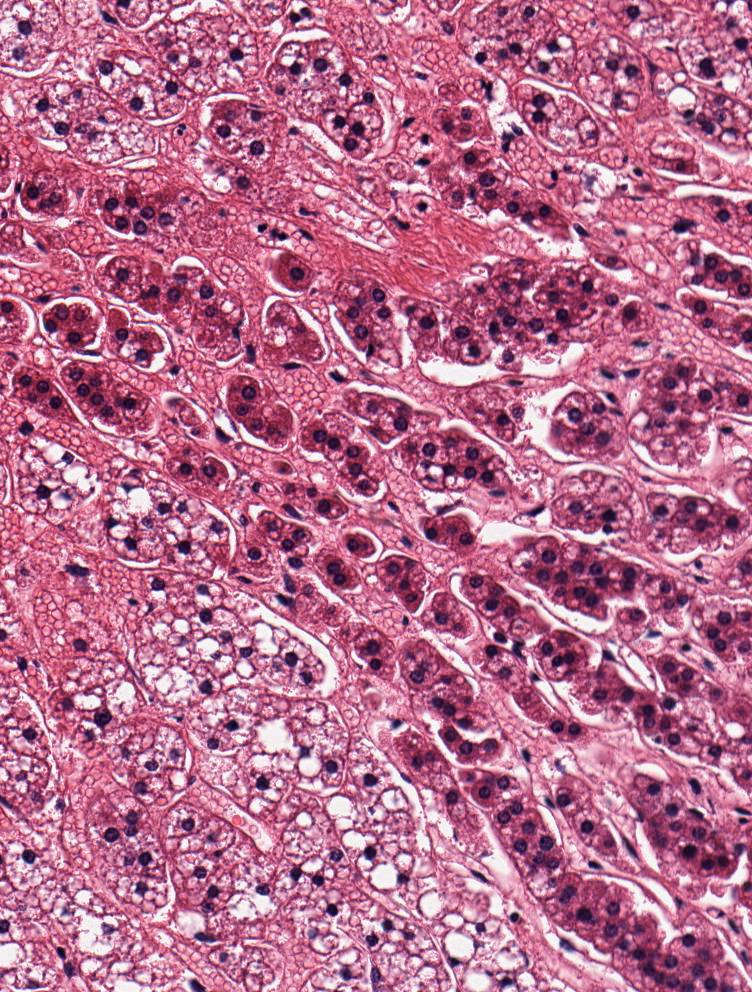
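Adrenal gland, haematoxylin and eosin. In the lower left, cells have abundant pale cytoplasm filled with many clear vacuoles. Across the centre and right, many nests are formed of cells with dense, granular, deeply eosinophilic cytoplasm, each with a small, round, dark, centrally placed nucleus. The nests form no glandular lumens or ducts.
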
